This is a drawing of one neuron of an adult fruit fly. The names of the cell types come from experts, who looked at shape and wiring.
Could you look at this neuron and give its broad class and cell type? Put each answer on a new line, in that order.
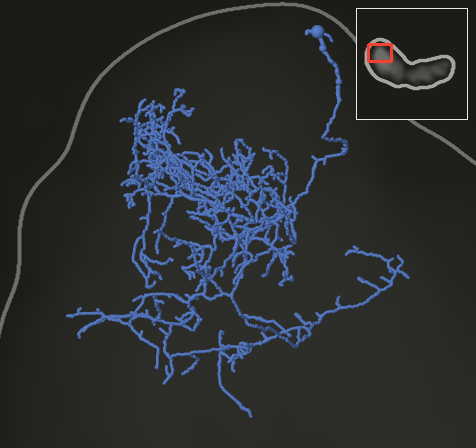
central-brain intrinsic neuron
SLP247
